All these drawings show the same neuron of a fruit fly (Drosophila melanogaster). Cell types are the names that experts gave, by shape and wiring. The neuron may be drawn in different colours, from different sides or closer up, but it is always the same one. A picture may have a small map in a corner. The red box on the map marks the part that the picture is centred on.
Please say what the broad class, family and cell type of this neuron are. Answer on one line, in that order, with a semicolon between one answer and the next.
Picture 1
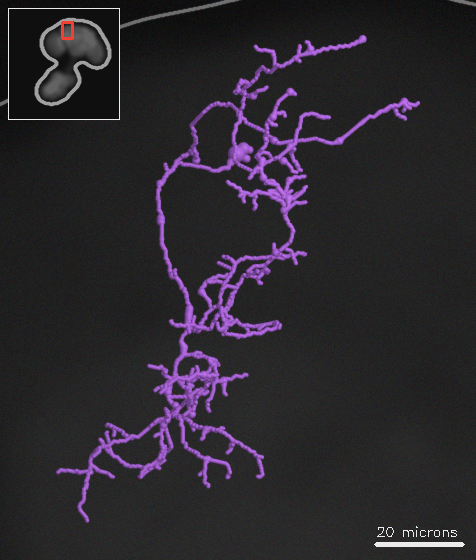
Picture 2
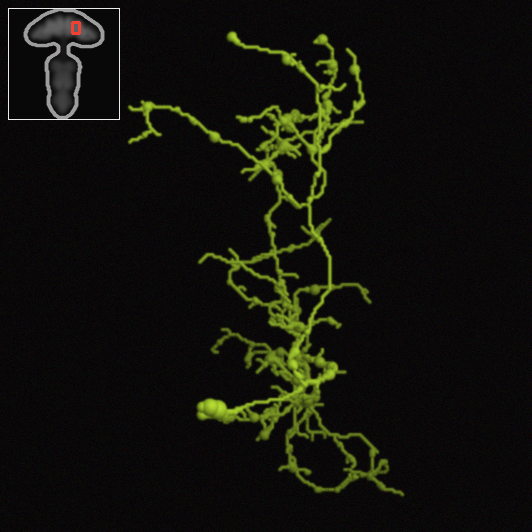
central-brain intrinsic neuron; hemilineage LHd2; SLP314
